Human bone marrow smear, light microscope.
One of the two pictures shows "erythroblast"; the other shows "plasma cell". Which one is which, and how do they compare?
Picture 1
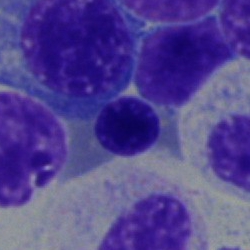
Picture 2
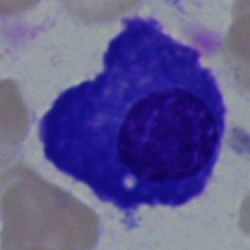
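The erythroblast is in picture 1, the plasma cell in picture 2. In picture 1 the chromatin is dense and stains dark purple, no nucleoli are visible, and no granules are visible in the cell.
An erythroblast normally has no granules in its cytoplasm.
This cell lies in a gap among nucleated cells much larger than itself. In picture 2 the outline is irregular, with small bulges along the edge, and the nucleus lies off-centre toward the right side of the cell.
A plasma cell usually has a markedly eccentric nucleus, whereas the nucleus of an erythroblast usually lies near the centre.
The cytoplasm of the plasma cell is abundant, covering more of the cell than the nucleus does, and is stained deep blue, with no distinct granules.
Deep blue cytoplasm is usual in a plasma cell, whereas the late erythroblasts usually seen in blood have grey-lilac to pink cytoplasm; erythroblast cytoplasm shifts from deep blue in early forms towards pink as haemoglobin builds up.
A single small clear vacuole lies at the lower left edge of the plasma cell's nucleus. Side by side, the plasma cell stands out by its off-centre nucleus, abundant deep blue cytoplasm and bulging outline, the erythroblast by its dense dark purple chromatin and its place among much larger nucleated neighbours; neither shows granules.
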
